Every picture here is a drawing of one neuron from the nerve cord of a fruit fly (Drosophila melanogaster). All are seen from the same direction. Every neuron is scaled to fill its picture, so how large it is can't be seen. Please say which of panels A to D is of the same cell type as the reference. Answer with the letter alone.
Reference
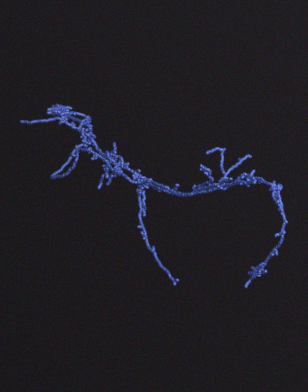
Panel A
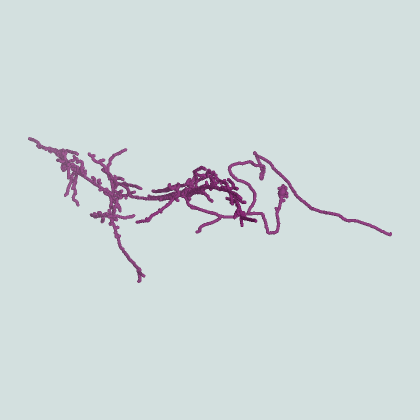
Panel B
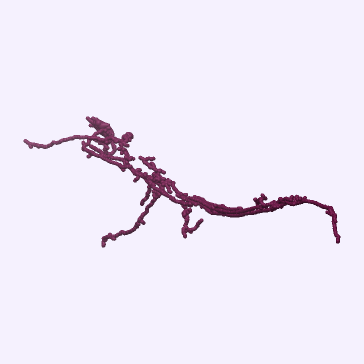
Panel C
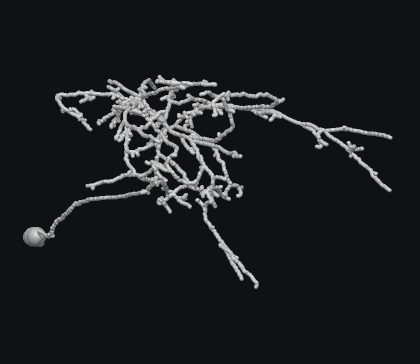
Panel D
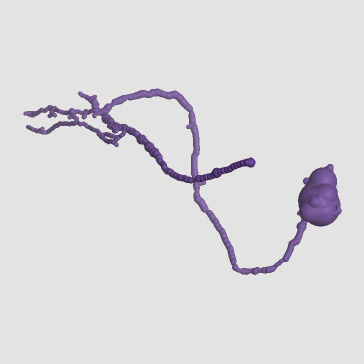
B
